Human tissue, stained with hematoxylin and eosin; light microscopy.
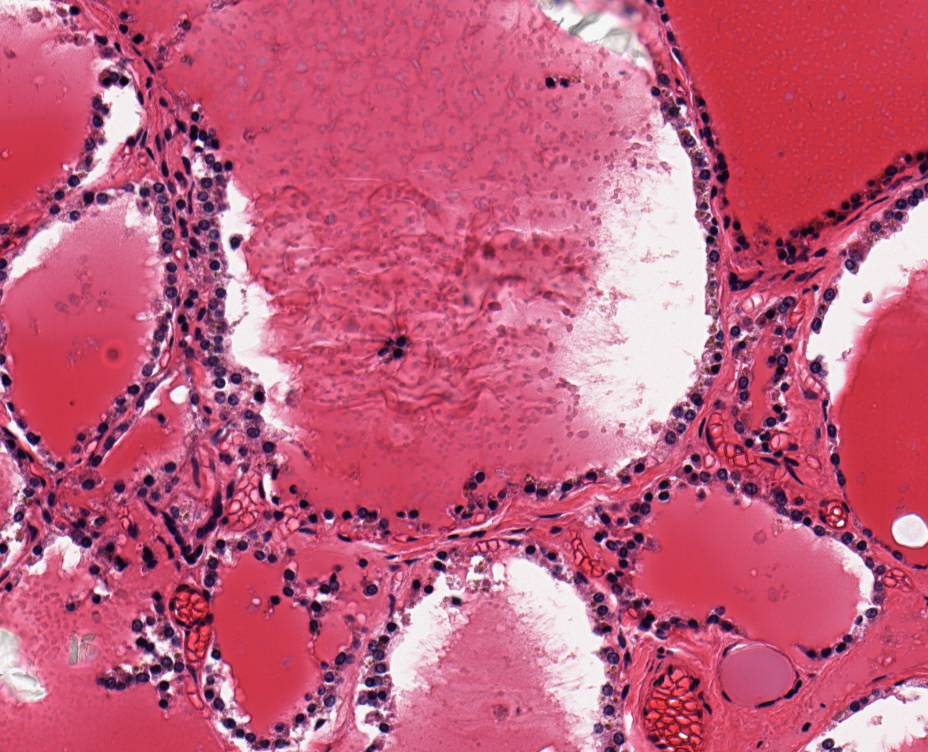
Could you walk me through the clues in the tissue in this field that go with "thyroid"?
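So, thyroid: what here goes with it?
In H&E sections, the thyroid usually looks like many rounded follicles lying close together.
That fits, since the field is made up of closely packed rounded follicles of varying size, the largest at the top centre.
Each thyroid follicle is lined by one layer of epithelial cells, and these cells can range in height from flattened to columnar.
Here the lining is a single layer of flattened to low cuboidal cells, which agrees as well. Those lining cells have small, round, dark-staining nuclei, and the follicle lumens are filled with pink-red colloid.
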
